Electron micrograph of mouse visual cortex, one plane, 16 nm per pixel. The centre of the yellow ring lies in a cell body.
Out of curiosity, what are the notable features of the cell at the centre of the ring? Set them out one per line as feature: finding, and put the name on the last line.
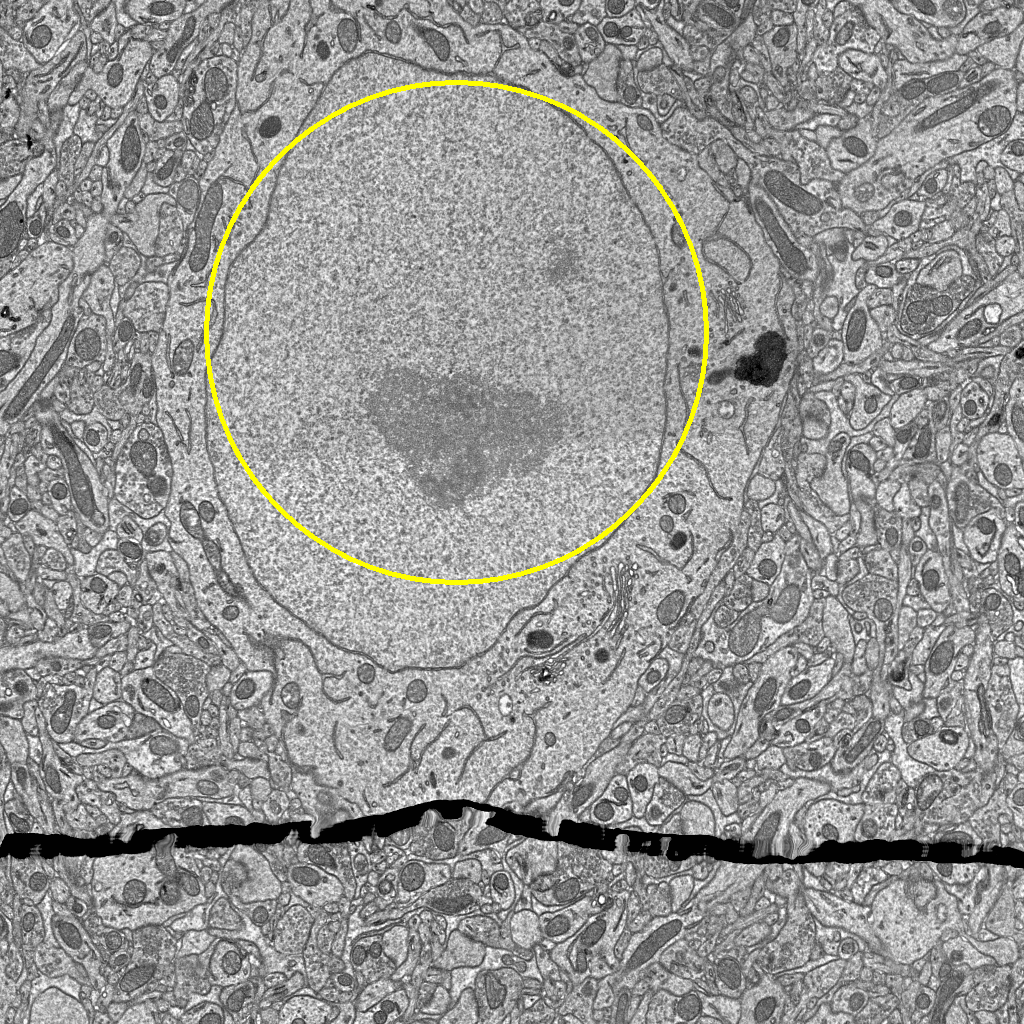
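Shape: a large, smooth, slightly tall oval nucleus, shown whole, I think.
Envelope: runs smoothly, no deep infoldings that I can find.
Chromatin: pale and finely dispersed, no dense clumps at the envelope.
Patch: a large, irregular, darker grey area below the nuclear centre.
Identity: excitatory neuron.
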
